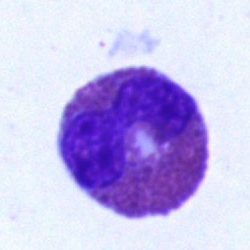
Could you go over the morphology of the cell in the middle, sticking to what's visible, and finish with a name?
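First, the outline is round and smooth, with no projections from the surface. Second, the nucleus is curved and indented and fills the upper and left parts of the cell. Third, pinkish-purple cytoplasm lies mainly in the lower right. Fourth, a pale clear area sits near the centre of the cell, within the curve of the nucleus. The cell is an eosinophil.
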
